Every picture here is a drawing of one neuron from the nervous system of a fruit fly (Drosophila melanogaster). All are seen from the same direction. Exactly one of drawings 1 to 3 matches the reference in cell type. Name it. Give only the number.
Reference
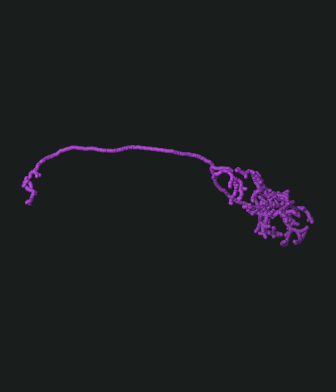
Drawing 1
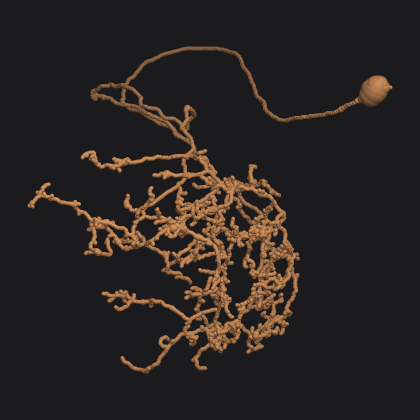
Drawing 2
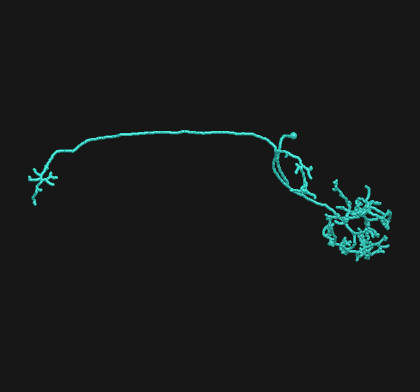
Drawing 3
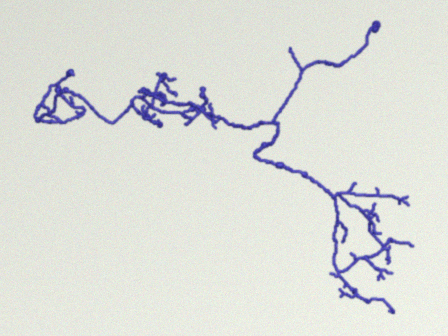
2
